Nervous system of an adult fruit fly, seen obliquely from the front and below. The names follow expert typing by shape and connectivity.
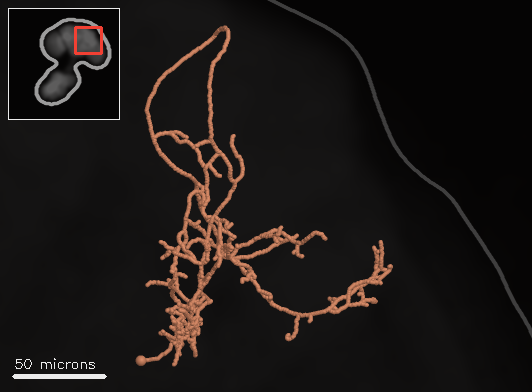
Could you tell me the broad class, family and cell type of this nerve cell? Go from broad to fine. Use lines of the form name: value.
broad class: central-brain intrinsic neuron
family: hemilineage VLPl&p1_posterior
cell type: LAL136_b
